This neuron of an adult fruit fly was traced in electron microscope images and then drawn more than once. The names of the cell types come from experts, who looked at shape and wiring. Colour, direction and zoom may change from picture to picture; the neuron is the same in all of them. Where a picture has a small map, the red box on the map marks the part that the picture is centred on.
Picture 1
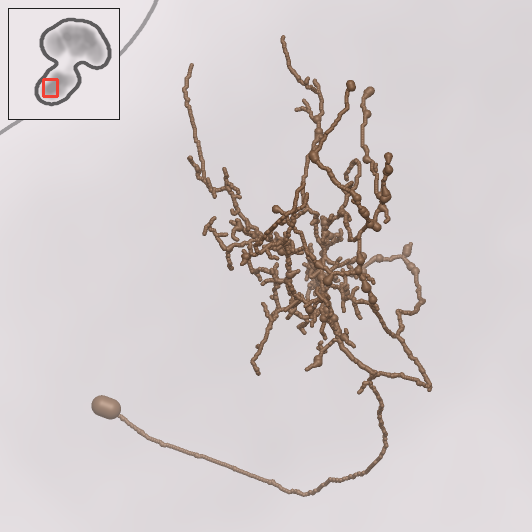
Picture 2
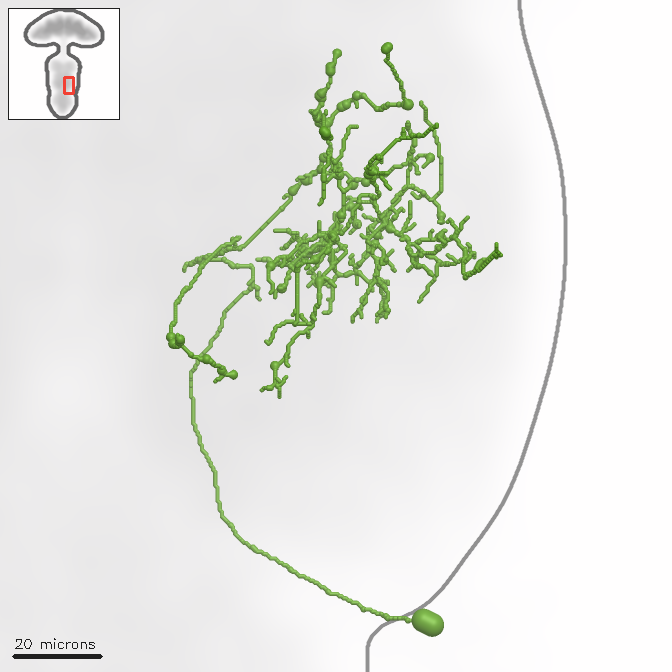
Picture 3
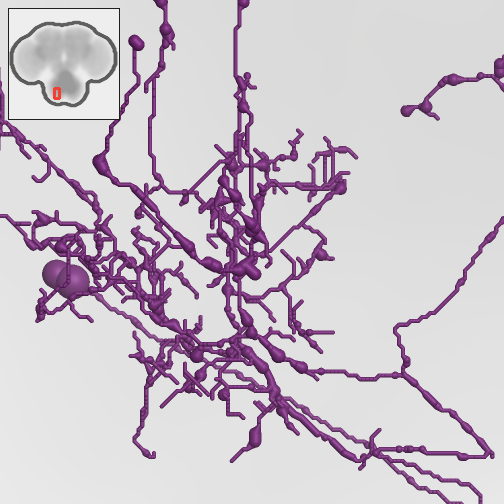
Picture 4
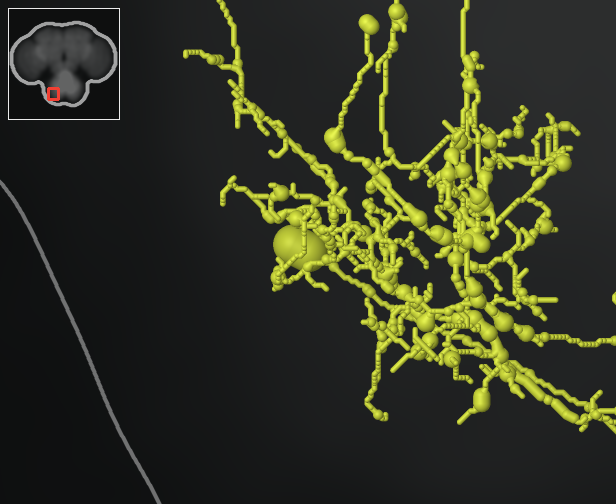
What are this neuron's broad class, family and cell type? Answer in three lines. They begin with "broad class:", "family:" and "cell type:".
broad class: nerve-cord intrinsic neuron
family: hemilineage 01B
cell type: IN01B043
